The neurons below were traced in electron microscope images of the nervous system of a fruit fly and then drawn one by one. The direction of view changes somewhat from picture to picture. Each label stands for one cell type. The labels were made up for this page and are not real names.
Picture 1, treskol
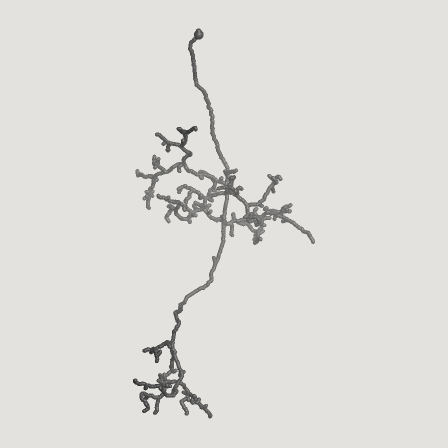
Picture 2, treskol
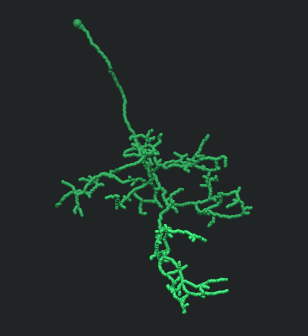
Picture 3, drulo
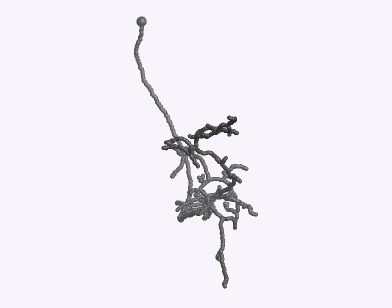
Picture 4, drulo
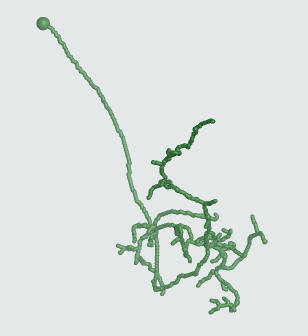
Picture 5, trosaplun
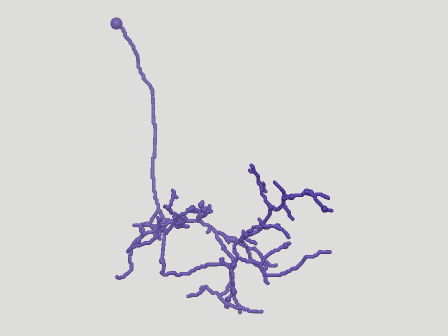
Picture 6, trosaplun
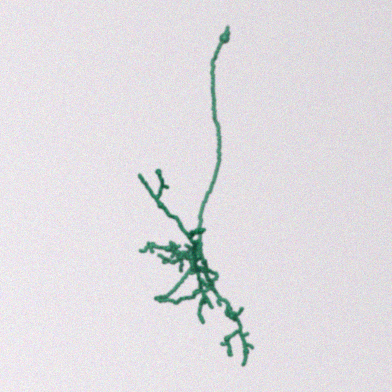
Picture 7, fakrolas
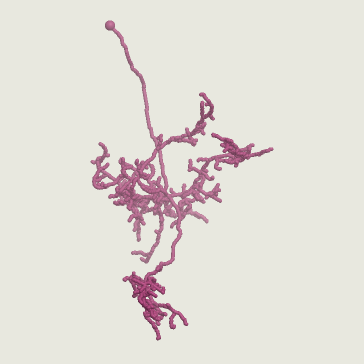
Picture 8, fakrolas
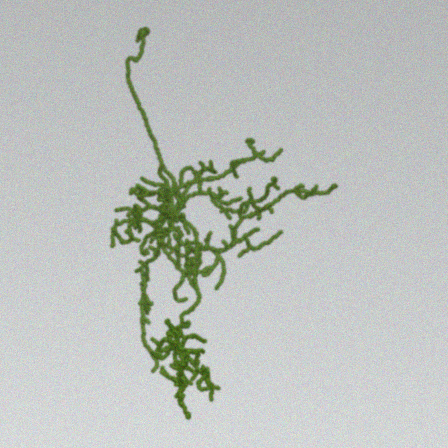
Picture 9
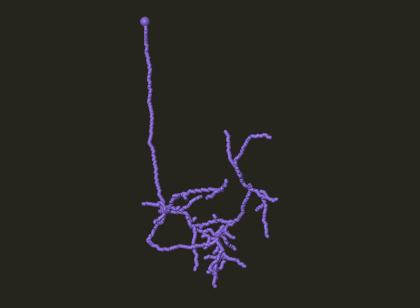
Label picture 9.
trosaplun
